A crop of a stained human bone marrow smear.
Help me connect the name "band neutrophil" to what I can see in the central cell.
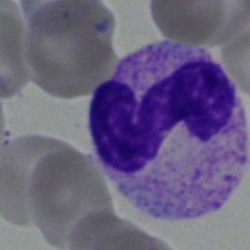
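The nucleus here is a single curved band, bent like a sausage.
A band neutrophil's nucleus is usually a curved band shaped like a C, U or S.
This curve fits.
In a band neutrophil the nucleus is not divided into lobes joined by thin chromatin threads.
This one stays a single band, so that agrees too. Its chromatin is dark purple and coarsely clumped.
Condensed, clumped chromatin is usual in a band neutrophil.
The cytoplasm is abundant and pale lilac, with fine purple granules scattered throughout.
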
